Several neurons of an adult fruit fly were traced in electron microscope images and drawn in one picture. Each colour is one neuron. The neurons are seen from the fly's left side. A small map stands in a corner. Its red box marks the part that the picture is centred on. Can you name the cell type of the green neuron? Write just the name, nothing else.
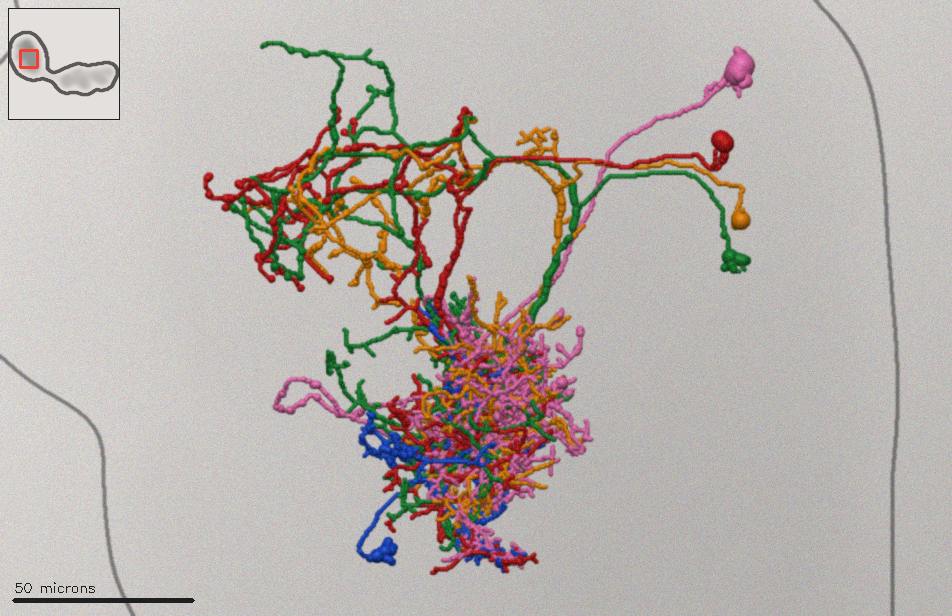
WED111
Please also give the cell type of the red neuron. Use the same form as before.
WED114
